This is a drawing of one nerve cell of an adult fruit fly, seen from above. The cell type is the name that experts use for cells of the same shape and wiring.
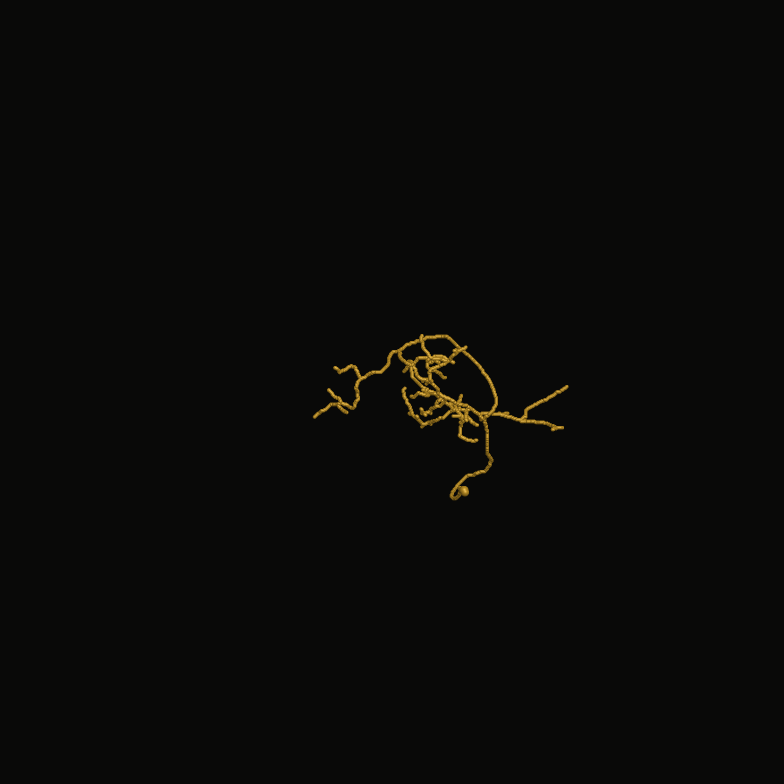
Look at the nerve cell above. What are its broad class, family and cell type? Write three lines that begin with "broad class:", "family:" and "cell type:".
broad class: central-brain intrinsic neuron
family: hemilineage DM3_dorso_medial
cell type: SMP520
